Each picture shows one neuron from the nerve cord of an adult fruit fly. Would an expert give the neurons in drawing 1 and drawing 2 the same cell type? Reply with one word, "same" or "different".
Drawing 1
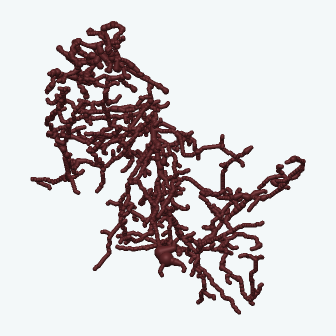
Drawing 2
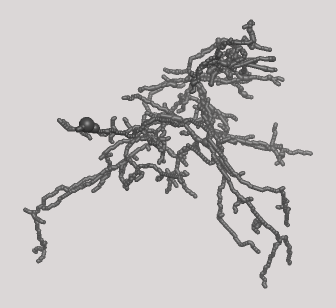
same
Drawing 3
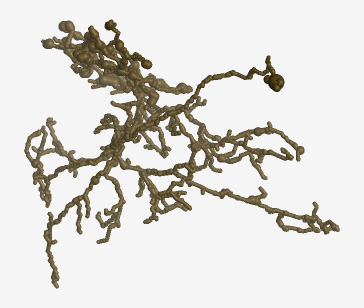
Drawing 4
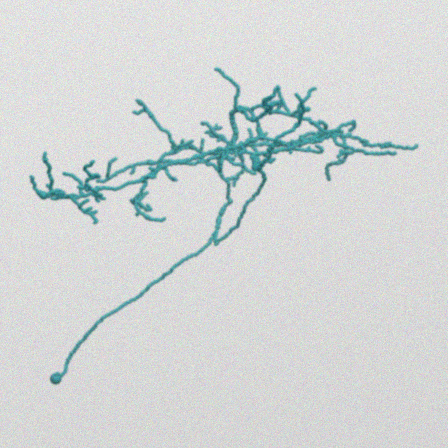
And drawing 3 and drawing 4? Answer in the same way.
different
